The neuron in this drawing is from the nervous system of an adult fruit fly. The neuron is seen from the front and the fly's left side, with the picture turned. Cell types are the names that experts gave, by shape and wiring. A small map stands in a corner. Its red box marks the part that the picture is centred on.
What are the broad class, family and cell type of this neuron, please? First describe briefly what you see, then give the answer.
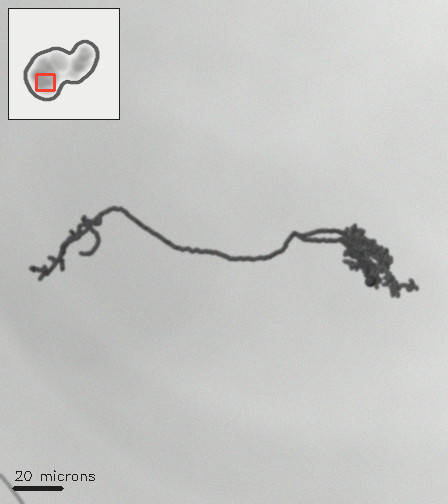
The cell body is on the right of the picture. By the scale bar it is about 160 microns wide in this view. It is a visual projection neuron. Its family is LC. It is of cell type LC15.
